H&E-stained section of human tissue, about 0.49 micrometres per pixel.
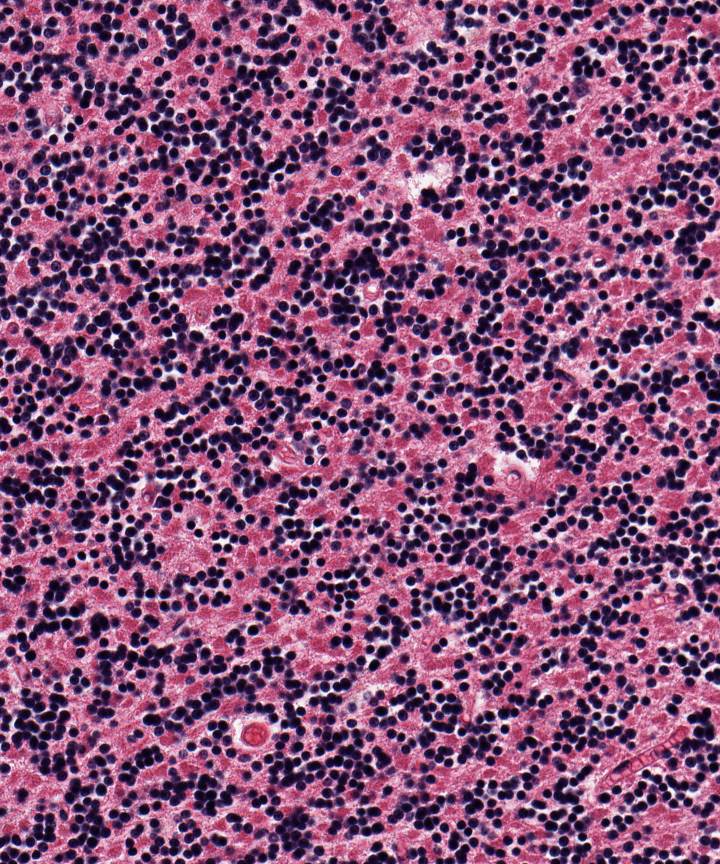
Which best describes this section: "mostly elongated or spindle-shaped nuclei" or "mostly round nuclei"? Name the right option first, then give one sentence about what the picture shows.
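Mostly round nuclei. The nuclei are small, round, uniform and deeply stained, with almost no cytoplasm visible around them.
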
